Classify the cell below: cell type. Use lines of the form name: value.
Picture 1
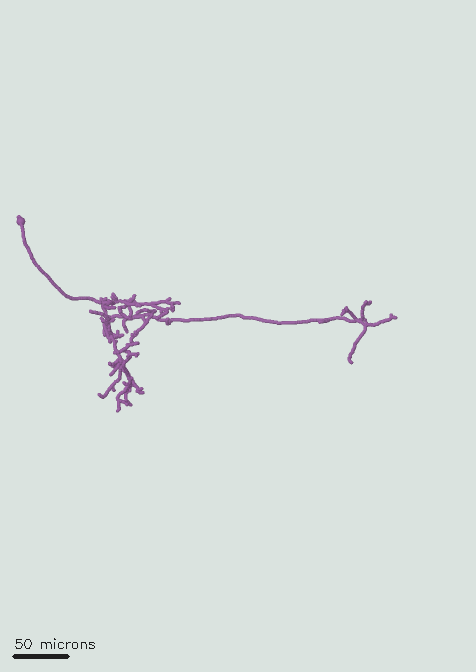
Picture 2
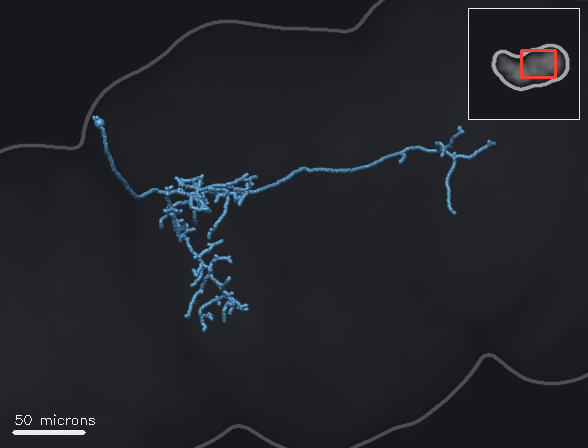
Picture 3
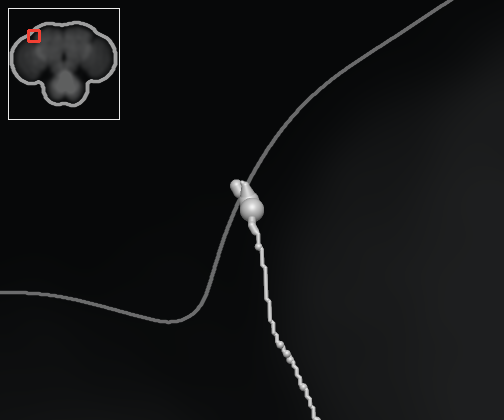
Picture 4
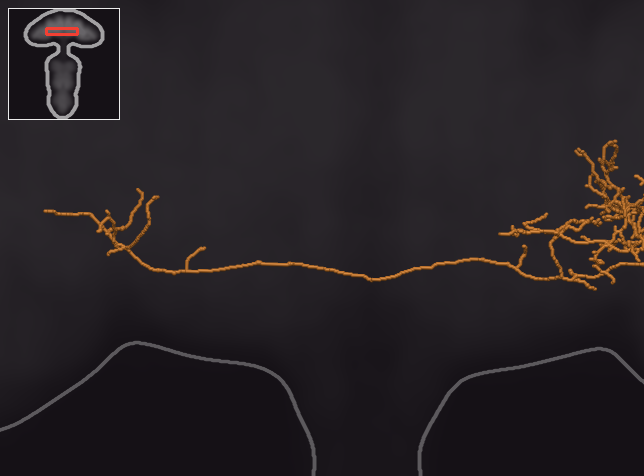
cell type: PLP106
